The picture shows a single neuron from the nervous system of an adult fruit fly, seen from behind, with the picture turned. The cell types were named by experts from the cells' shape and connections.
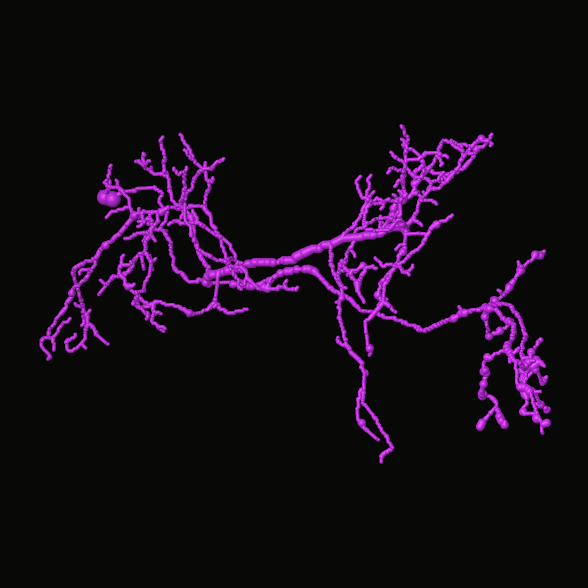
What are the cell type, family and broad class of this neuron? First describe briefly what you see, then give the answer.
Dozens of branch ends can be seen. In this view it is wider than it is tall. Its cell type is LAL029_a. The family is hemilineage CREa2_ventral. Its broad class is central-brain intrinsic neuron.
